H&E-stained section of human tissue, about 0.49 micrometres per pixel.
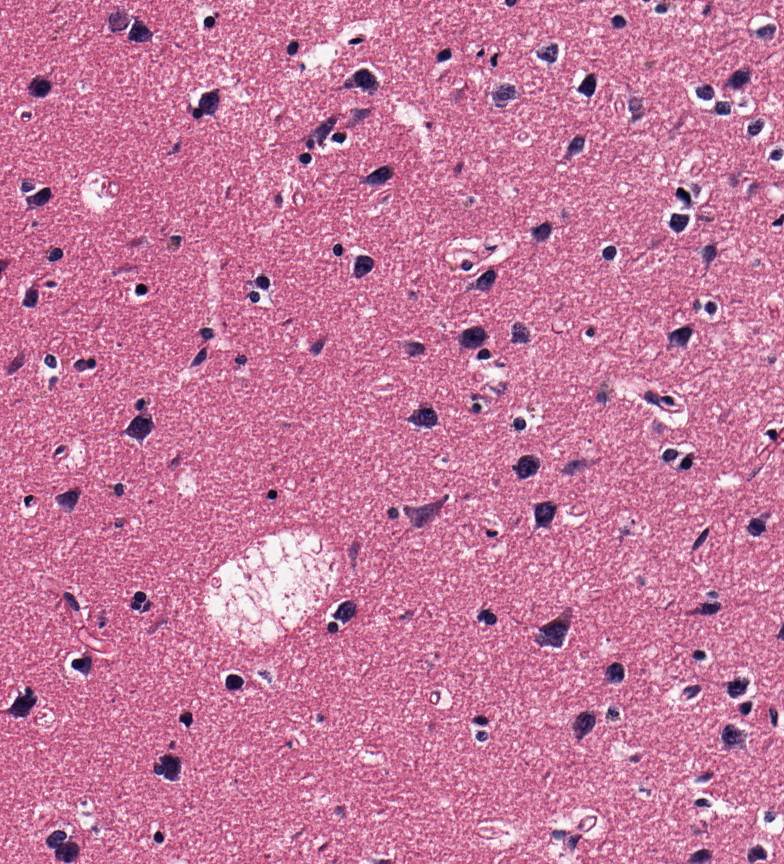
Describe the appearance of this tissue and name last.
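What you've got is a pink, finely granular background with cells scattered singly and evenly, no layered, glandular or lobular arrangement. That background is speckled everywhere with tiny pale dots and small vacuoles. Many cells are small, with round dark nuclei and little visible cytoplasm. There are scattered angular cell bodies with dark triangular outlines, consistent with neurons, like the one just right of centre. It's cerebral cortex.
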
